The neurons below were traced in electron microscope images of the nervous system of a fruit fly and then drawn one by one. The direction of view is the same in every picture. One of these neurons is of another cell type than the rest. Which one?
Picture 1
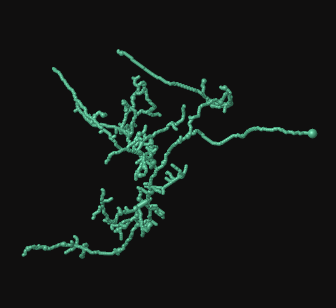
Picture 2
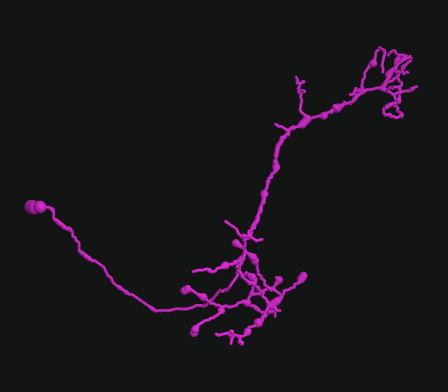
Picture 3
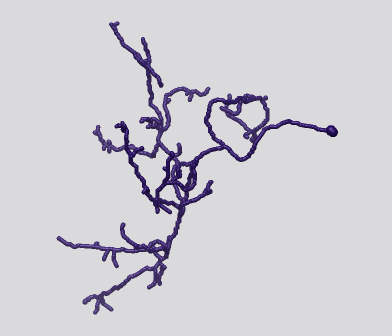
Picture 2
